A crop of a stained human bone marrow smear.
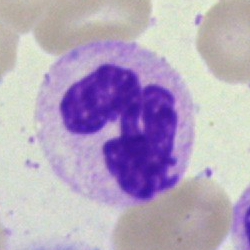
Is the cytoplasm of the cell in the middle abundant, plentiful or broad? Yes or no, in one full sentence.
Yes, this cell has broad cytoplasm around its nucleus.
